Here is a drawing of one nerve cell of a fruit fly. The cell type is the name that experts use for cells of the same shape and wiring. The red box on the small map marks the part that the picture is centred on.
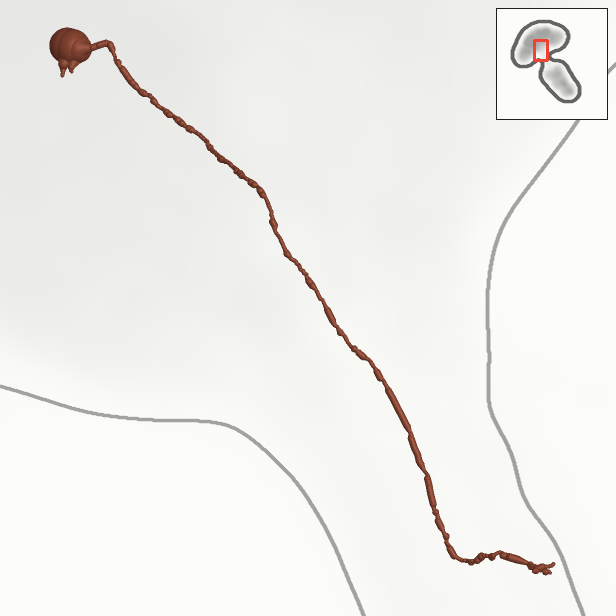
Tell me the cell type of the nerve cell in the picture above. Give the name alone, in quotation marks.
"ITP"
